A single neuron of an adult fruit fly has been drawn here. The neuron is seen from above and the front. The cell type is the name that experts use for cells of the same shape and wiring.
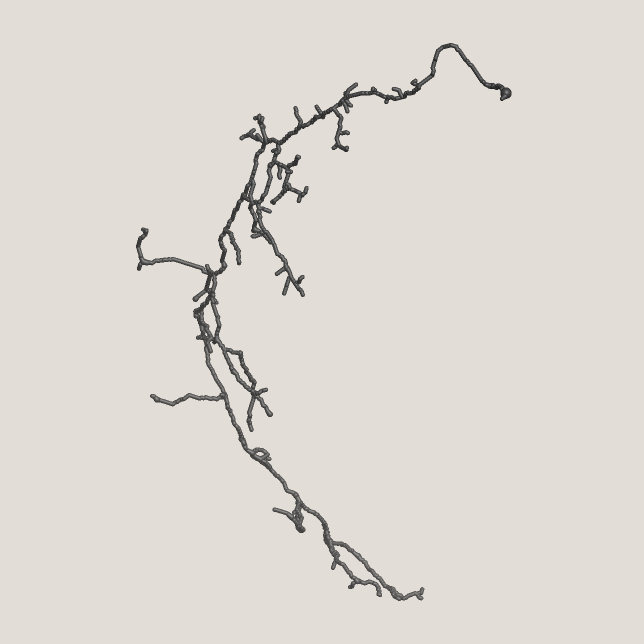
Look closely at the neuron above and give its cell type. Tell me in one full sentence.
This neuron is categorized as cell type Cm10.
